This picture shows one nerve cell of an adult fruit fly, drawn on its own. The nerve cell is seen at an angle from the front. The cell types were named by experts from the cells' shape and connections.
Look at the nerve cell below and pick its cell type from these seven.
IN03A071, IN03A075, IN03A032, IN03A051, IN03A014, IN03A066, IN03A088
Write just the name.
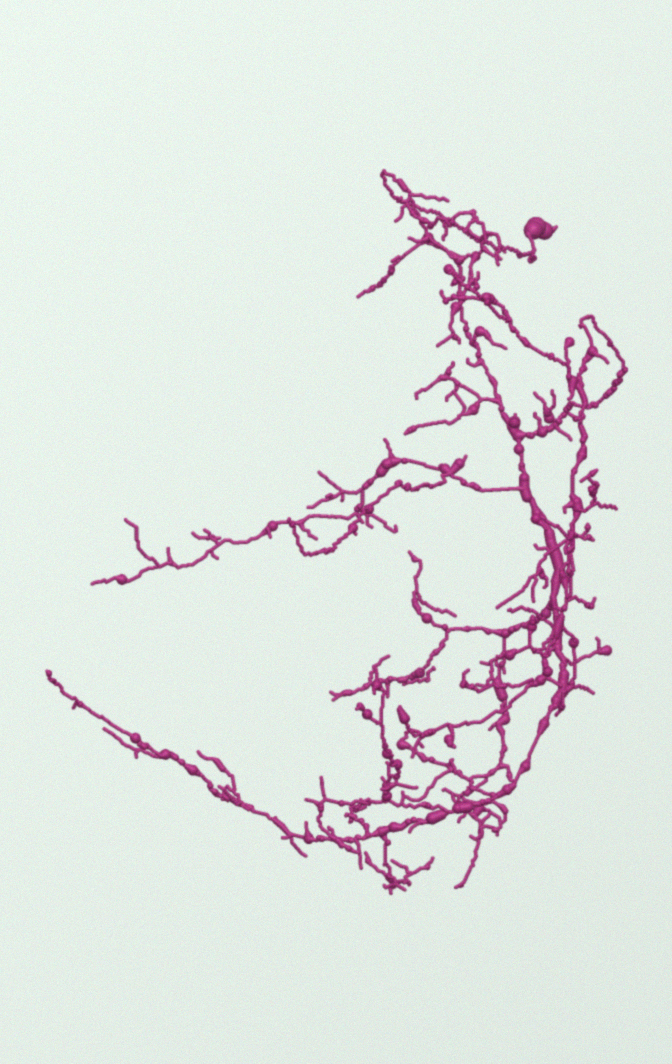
IN03A071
